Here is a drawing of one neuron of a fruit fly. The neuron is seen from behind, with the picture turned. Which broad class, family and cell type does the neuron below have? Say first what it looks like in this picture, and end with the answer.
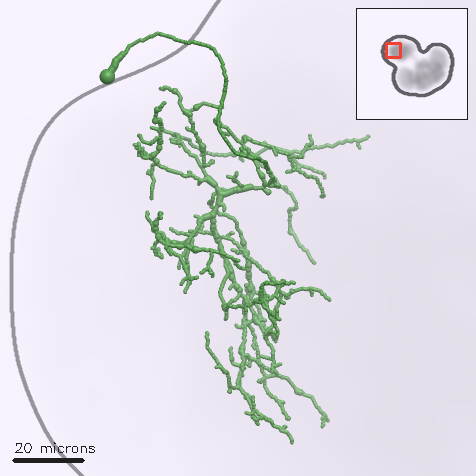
The cell body is at the upper left of the picture. By the scale bar it is about 120 microns tall in this view. The picture shows dozens of branch ends. This is a nerve-cord intrinsic neuron. The family is hemilineage 20A.22A. The cell type is IN20A.22A043.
